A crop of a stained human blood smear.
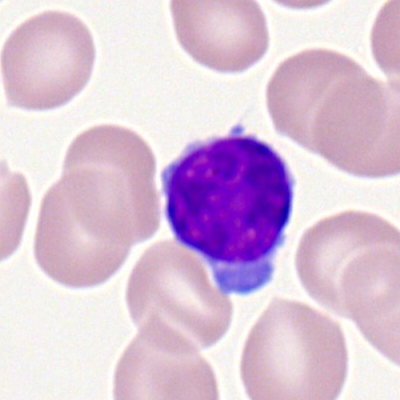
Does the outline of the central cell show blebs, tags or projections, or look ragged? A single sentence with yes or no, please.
Yes, the cell's outline is ragged or frayed, or carries projections, blebs or tags.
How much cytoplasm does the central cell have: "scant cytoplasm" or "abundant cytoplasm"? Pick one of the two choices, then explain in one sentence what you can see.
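Scant cytoplasm. The cytoplasm is scant.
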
